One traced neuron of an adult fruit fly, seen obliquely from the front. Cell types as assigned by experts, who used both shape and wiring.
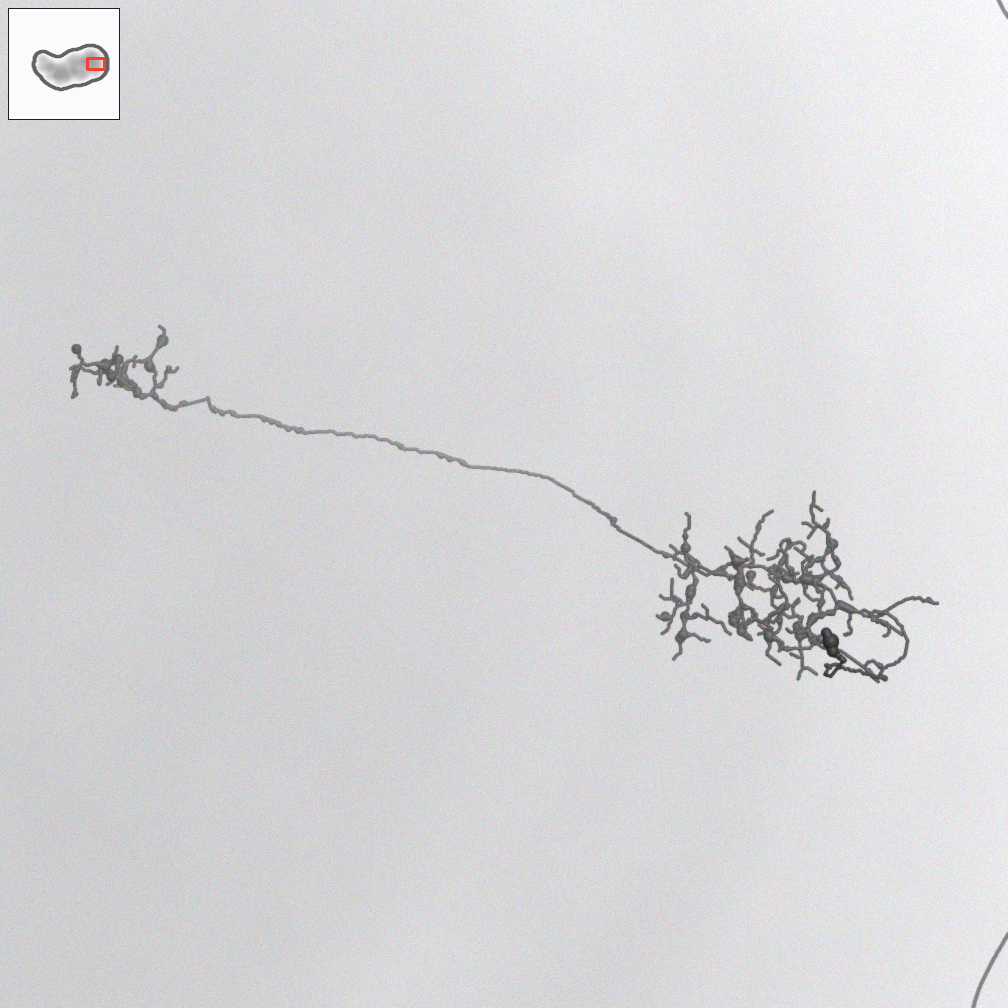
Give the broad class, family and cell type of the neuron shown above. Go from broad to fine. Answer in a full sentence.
An optic-lobe intrinsic neuron of the Tm family, type Tm37.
